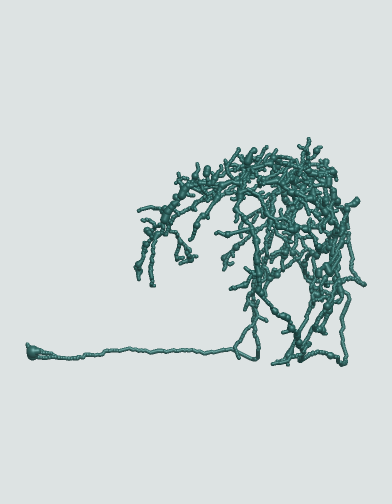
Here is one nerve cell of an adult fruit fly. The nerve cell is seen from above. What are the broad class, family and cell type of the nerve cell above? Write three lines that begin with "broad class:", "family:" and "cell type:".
broad class: central-brain intrinsic neuron
family: LHAV
cell type: LHAV2n1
